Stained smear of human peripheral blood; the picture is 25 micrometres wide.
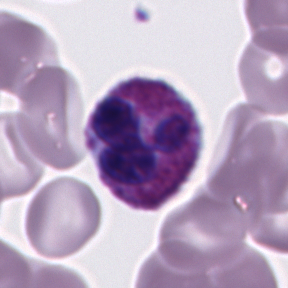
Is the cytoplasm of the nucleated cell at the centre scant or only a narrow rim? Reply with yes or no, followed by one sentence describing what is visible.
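No. The cytoplasm is plentiful and pinkish-purple.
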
